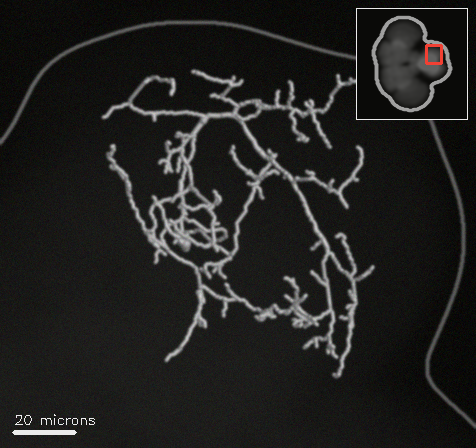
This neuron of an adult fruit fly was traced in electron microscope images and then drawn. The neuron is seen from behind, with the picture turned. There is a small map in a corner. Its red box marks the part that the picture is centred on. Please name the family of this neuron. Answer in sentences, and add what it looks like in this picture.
The family is hemilineage 16B. Its broad class is nerve-cord intrinsic neuron. By the scale bar it is about 100 microns tall in this view. Dozens of branch ends can be seen.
